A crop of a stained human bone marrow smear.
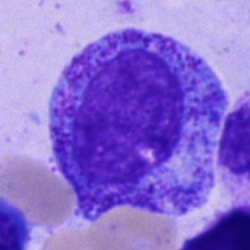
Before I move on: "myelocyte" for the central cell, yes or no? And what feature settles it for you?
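Neither name is favoured by the roughly round outline or by the nucleus set off-centre toward the upper left, leaving a wider band of cytoplasm at the lower right. The chromatin is dark purple and fairly fine rather than coarsely clumped.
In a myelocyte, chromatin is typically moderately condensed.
This fine chromatin sits better with promyelocyte than with myelocyte. Numerous dark purple-red granules are scattered throughout the cytoplasm.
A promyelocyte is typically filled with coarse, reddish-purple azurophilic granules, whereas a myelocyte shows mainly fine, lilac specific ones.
The granules therefore go with promyelocyte and against myelocyte. A paler, less granular area lies beside the nucleus on its lower right, and red cells lie against the lower edge. The cell is a promyelocyte, not a myelocyte.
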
